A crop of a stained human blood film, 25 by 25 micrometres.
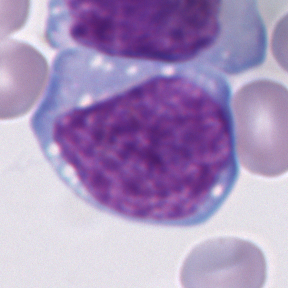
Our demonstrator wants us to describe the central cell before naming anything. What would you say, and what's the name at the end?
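Nucleus roughly rounded, upper border flattened, about 16 by 13 micrometres. Cytoplasm pale blue, its rim widest above the nucleus. Several small clear vacuoles in the cytoplasm near the nucleus. Myeloblast.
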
